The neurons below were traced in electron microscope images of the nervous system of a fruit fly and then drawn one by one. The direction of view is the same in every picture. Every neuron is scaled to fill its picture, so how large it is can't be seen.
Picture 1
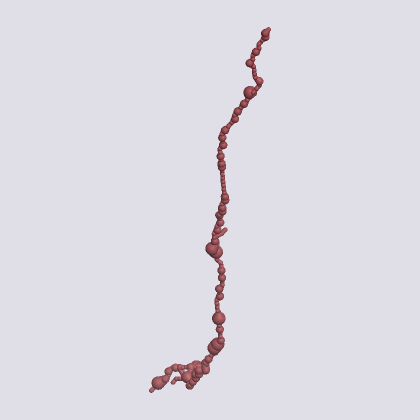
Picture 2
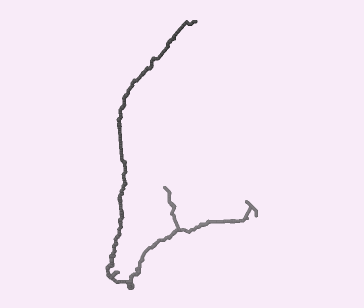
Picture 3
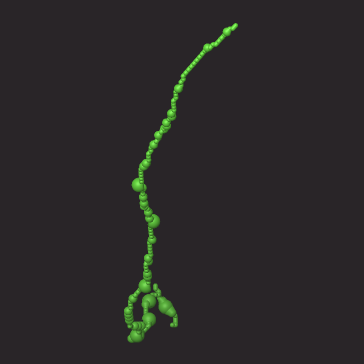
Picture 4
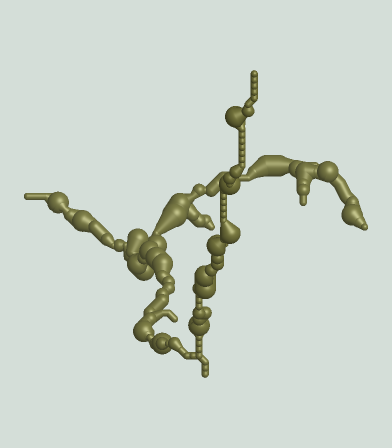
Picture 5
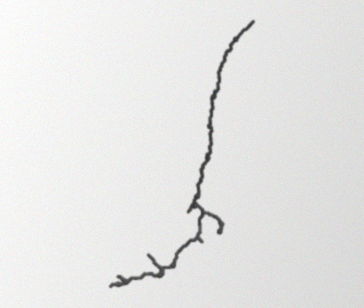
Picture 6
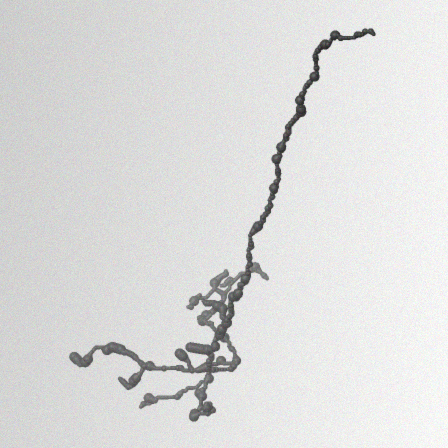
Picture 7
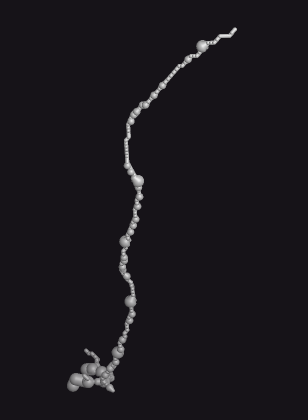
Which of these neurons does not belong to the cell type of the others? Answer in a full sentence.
Picture 4 shows a neuron of another cell type.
